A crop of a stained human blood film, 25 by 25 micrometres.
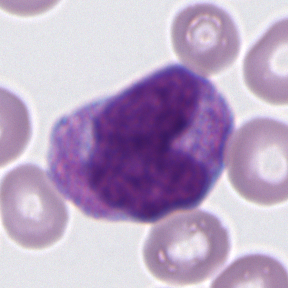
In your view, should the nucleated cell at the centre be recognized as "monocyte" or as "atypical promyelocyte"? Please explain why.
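Call it atypical promyelocyte. Cell about 17 by 13 micrometres. Nucleus folded, a deep notch cutting in from the right side; it fills most of the cell. Cytoplasm lies mainly along the left and right edges, pale greyish lilac, holding fine, dust-like pinkish granules.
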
